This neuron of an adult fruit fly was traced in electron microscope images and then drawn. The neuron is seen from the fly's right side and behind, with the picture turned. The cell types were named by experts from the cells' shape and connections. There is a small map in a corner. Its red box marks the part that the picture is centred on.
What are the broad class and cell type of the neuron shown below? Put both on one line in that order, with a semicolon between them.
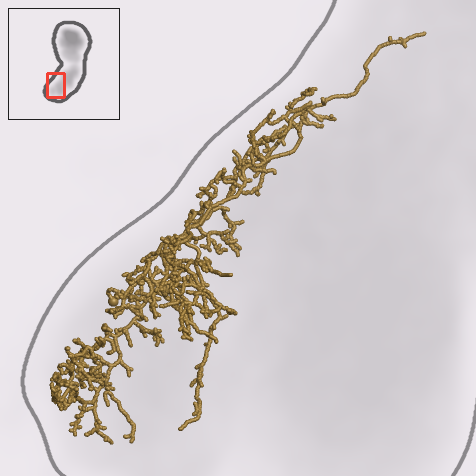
nerve-cord intrinsic neuron; INXXX212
